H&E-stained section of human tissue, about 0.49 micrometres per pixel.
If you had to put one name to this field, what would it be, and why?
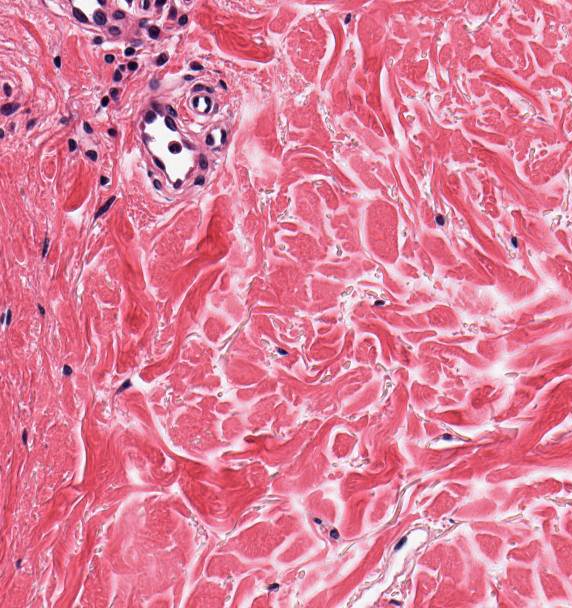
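The tissue is dermis. First, thick collagen bundles stained deep pink by eosin interlace in many directions.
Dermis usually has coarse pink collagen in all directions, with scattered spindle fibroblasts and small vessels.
Second, nuclei are mostly sparse, small, dark and elongated, lying singly between bundles. Third, near the top edge left of centre lies a small thin-walled vessel with an open lumen.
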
